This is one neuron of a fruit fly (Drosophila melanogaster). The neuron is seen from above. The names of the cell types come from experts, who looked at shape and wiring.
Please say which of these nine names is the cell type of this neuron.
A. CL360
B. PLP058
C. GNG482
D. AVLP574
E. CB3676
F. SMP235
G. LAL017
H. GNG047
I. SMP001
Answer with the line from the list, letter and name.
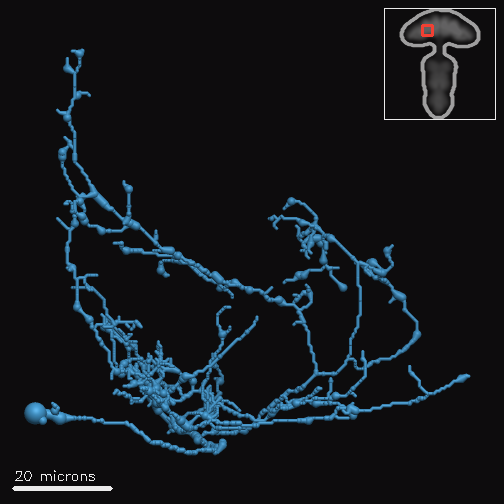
E. CB3676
